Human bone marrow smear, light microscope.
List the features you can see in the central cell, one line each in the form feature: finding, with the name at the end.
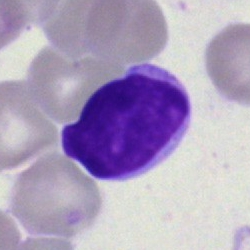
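Shape: oval, with a small notch on the left side
Chromatin: dark purple, finely mottled, no large coarse clumps
Cytoplasm: thin pale blue rim, widest at the upper right
Granules: none visible
Name: lymphocyte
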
